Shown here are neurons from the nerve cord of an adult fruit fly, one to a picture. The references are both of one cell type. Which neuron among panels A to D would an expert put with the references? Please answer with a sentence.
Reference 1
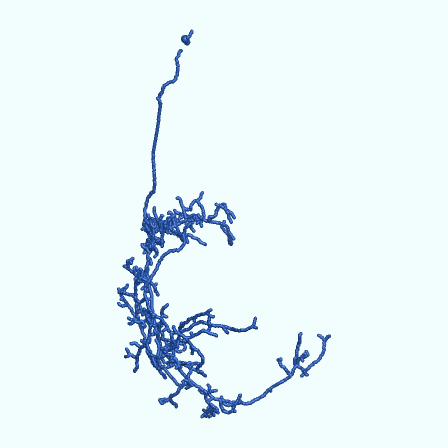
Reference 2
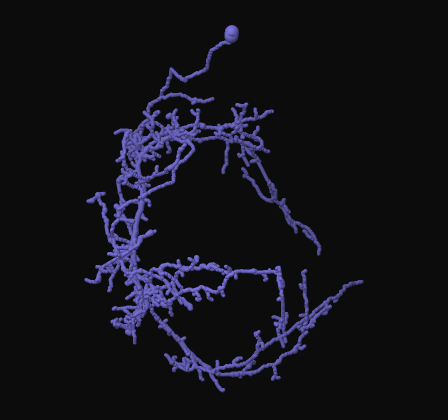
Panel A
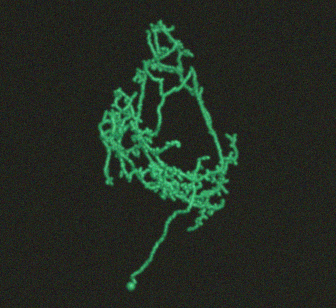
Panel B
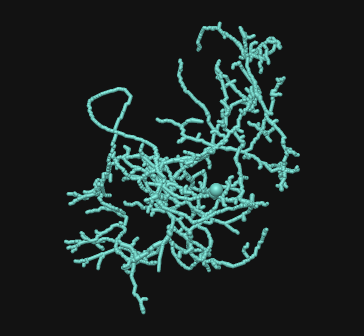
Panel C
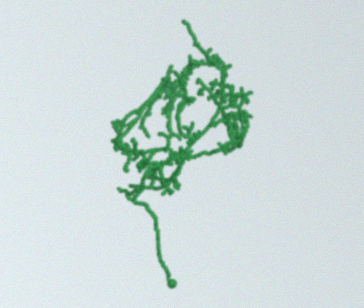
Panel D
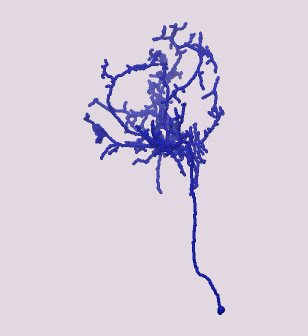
Panel A is of the same cell type.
